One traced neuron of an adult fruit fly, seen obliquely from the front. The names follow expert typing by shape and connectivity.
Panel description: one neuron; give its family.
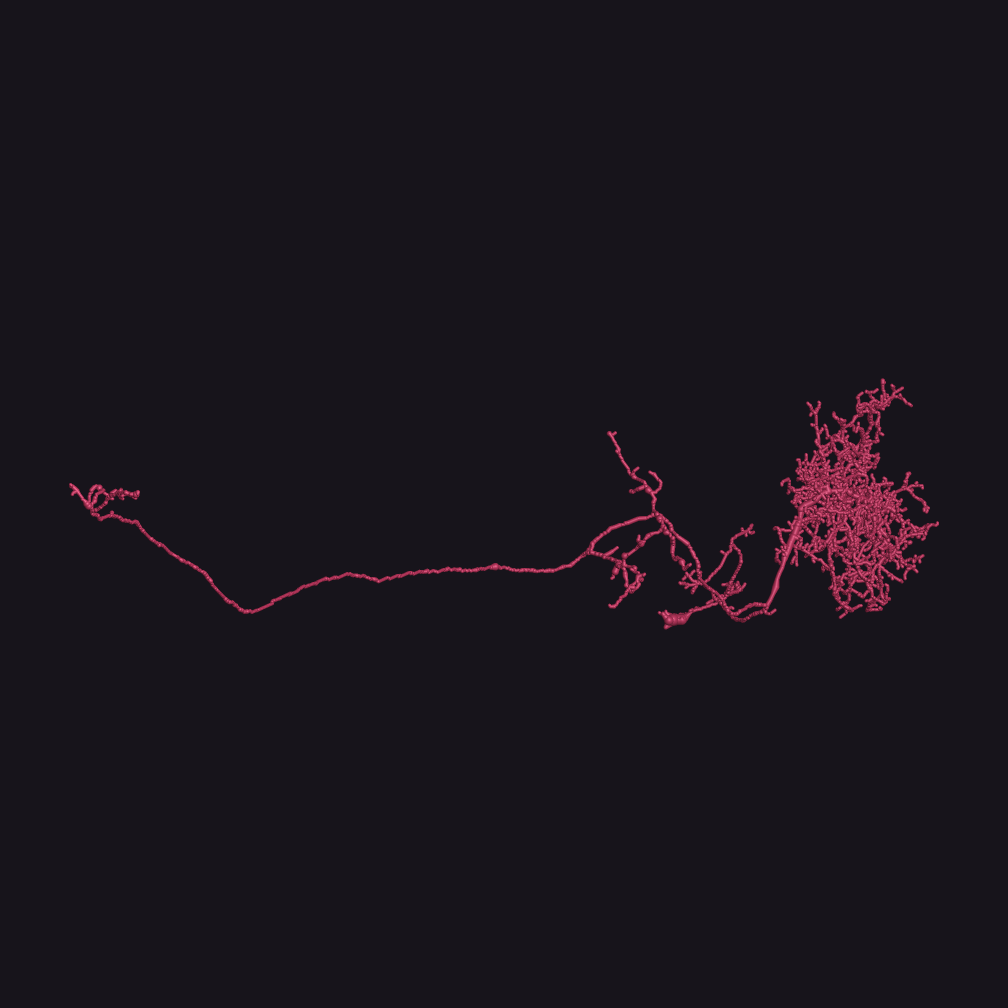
hemilineage 14A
